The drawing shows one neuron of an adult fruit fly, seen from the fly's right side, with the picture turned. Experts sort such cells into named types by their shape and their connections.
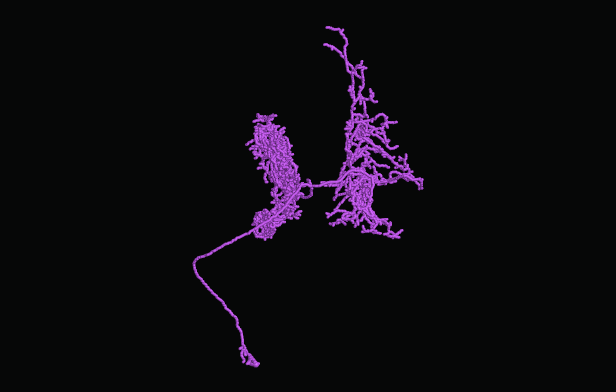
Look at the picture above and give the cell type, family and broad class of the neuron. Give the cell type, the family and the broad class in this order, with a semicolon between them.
FB4C; hemilineage LALv1_dorsal; central-brain intrinsic neuron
